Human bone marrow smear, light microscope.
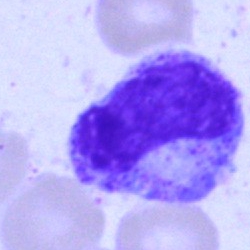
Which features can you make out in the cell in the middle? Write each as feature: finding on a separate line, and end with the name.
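Nucleus: kidney-shaped, indentation facing the lower right
Layout: nucleus upper and left, cytoplasm mostly lower right
Cytoplasm: pale greyish-blue
Granules: fine, purple, scattered through the cytoplasm
Name: metamyelocyte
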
